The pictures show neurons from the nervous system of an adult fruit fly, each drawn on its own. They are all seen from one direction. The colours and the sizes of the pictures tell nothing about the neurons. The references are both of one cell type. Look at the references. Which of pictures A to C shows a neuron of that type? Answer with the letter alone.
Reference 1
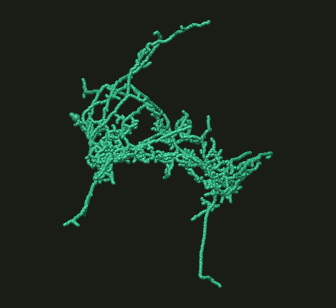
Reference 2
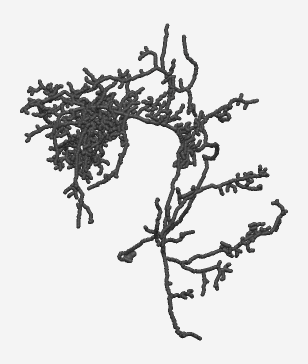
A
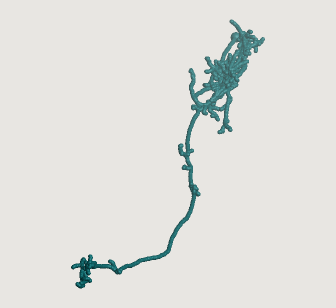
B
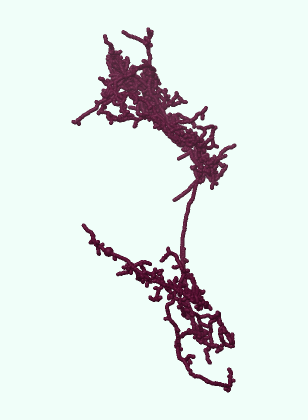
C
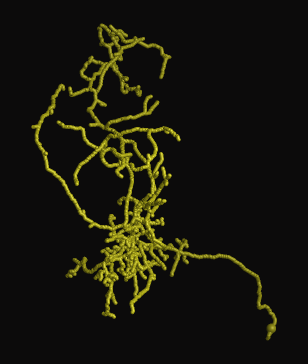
B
